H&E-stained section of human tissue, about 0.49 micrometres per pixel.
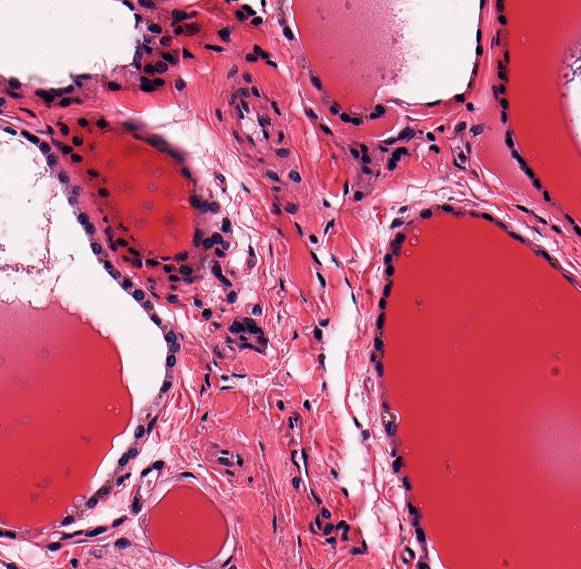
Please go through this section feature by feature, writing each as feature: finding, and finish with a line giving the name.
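Architecture: large rounded follicles over most of field
Stroma: central band, top to bottom
Lining: single layer, flattened to low cuboidal epithelium
Nuclei: dark, small, round to oval, single row
Lumen: homogeneous, deeply eosinophilic colloid
Name: thyroid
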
